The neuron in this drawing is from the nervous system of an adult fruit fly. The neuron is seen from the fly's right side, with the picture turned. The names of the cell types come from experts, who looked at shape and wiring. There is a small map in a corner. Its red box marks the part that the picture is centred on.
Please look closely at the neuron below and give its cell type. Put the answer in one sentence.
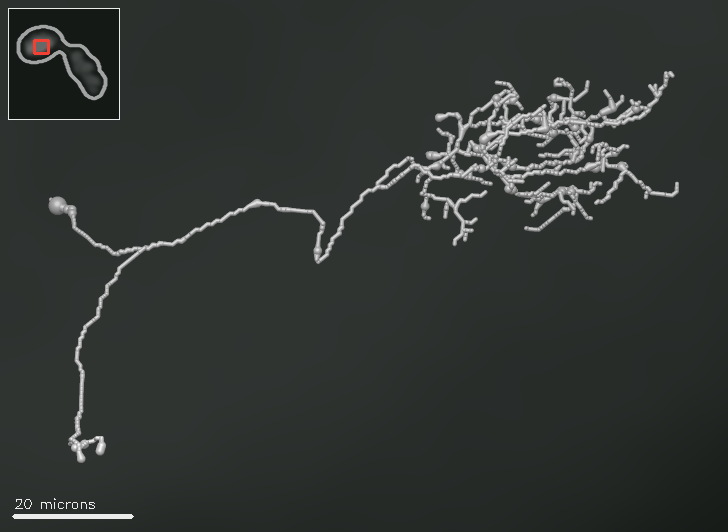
The cell type is LC20a.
